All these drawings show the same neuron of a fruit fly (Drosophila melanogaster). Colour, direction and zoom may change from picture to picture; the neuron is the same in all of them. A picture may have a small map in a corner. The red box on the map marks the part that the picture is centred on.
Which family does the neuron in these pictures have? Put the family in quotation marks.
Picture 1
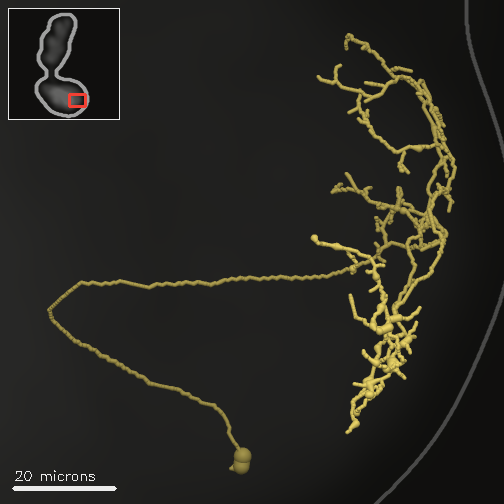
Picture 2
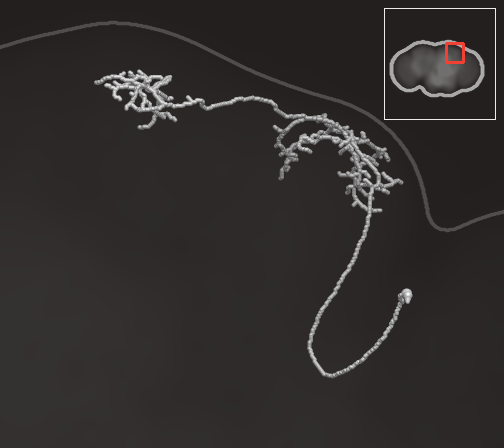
"hemilineage VPNl&d1_dorsal"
